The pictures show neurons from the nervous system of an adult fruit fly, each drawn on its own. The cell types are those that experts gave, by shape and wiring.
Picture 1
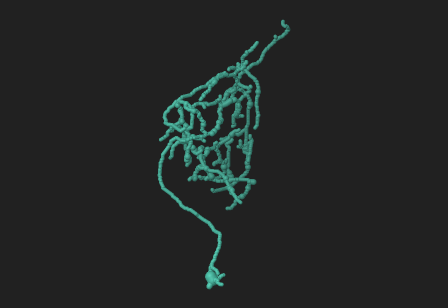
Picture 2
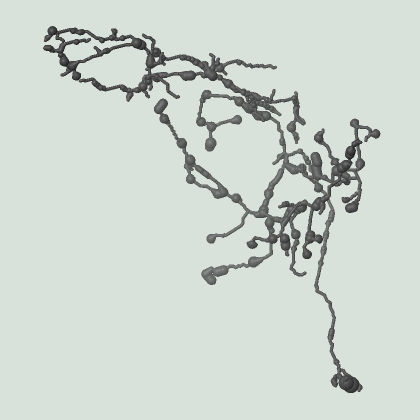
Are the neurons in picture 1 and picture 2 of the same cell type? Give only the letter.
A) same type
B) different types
B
